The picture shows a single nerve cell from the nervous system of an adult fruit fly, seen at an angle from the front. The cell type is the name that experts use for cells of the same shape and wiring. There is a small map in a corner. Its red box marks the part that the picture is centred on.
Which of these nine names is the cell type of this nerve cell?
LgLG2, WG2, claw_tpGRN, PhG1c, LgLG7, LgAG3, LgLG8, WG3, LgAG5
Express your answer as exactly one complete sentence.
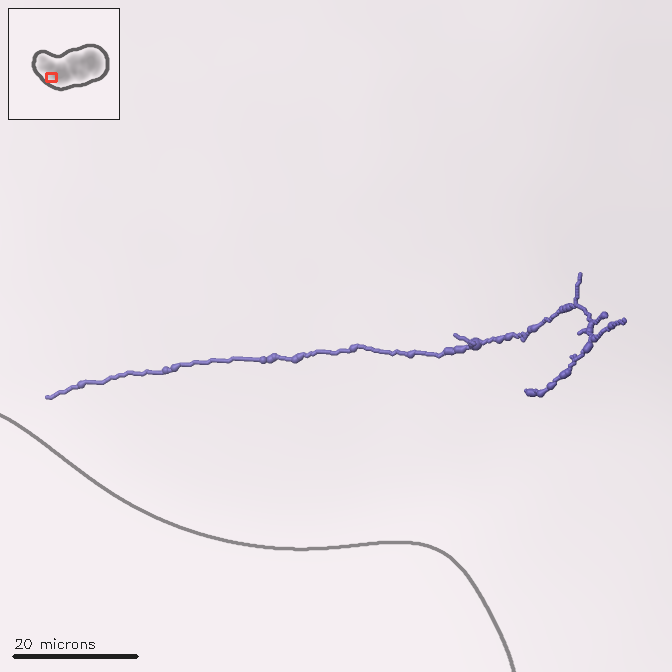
This particular nerve cell has the cell type LgLG2.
